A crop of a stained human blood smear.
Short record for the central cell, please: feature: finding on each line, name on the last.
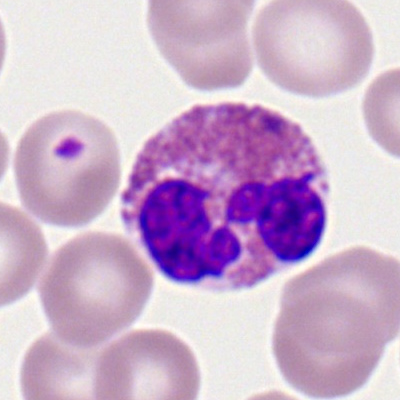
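Shape: round, and smooth all the way round
Lobes: sitting mostly in the lower half of the cell
Nucleoli: none that I can make out
Cytoplasm: densely packed with pinkish-purple granules
Name: eosinophil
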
